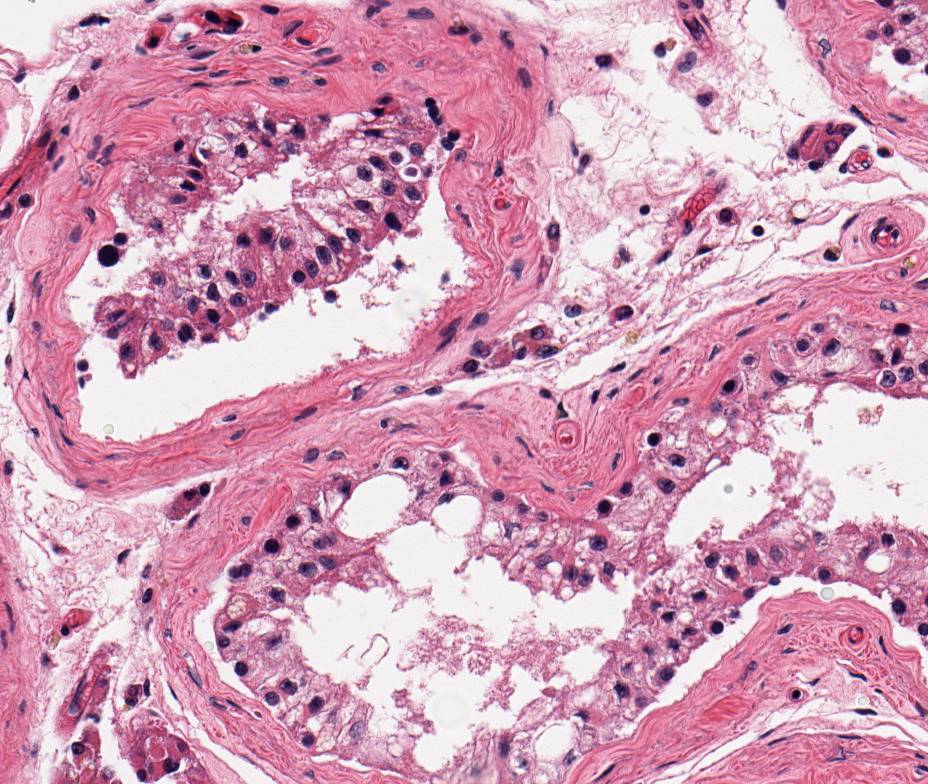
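Testis. Here you see several irregular tubule cross-sections (upper left, lower centre and right) separated by strips of interstitial tissue. Each sits within a thick, eosinophilic, layered fibrous wall with flattened spindle-shaped nuclei. Their lining cells show pale cytoplasm with many clear vacuoles.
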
